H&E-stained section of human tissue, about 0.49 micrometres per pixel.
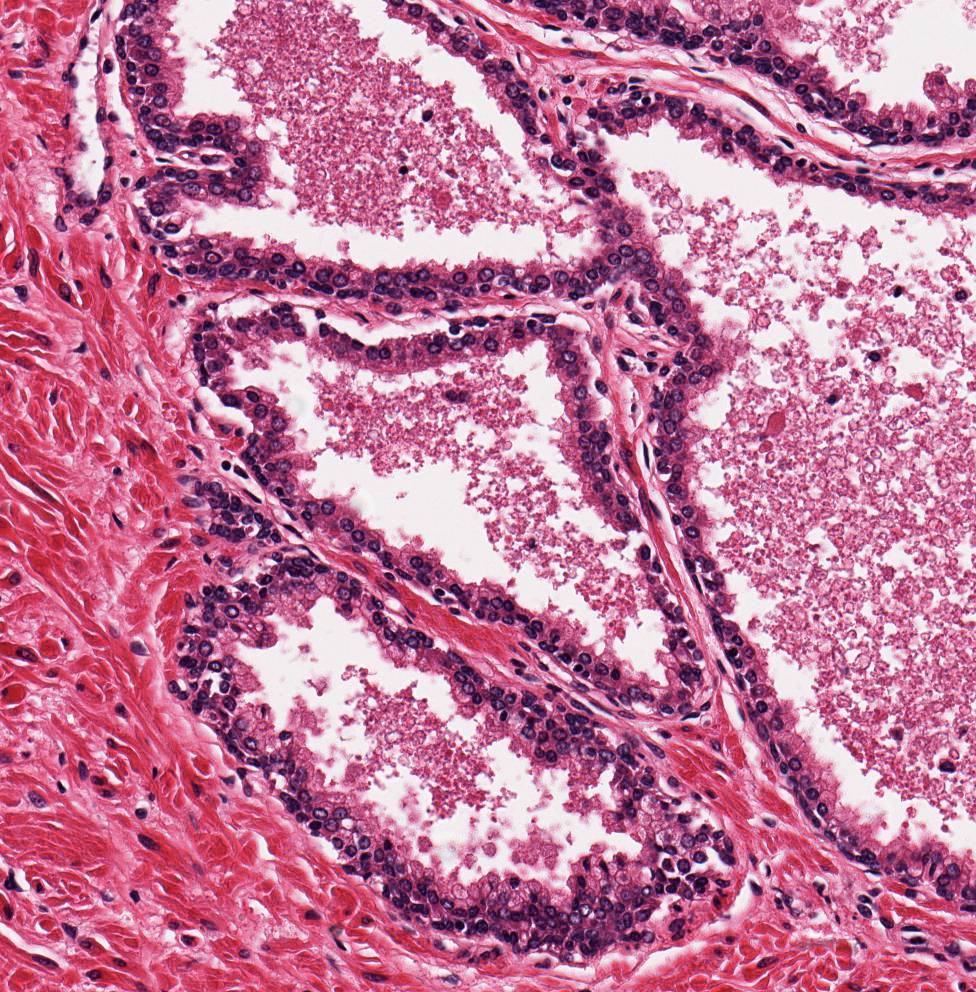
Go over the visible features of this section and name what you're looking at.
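Glands: cuboidal to columnar epithelium, round dark nuclei near the base. Cytoplasm pale pink, finely granular toward the lumen. Between adjacent glands, thin strands of pink stroma with elongated spindle nuclei. Left edge: bright pink smooth muscle fibres in interlacing bundles. Prostate.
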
